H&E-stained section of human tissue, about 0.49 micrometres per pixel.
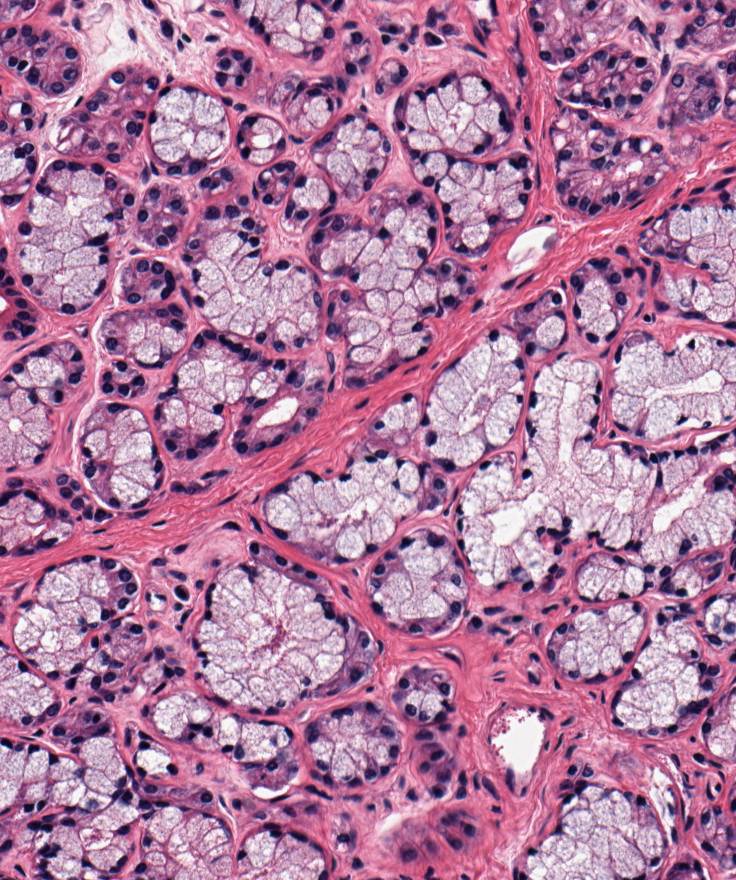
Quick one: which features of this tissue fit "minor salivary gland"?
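Checking the picture against minor salivary gland, first what fits: most glandular units are rounded acini.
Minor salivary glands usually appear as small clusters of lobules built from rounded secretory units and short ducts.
Next, the cells of the pale acini have bubbly, finely vacuolated cytoplasm, with small, dark nuclei flattened against the cell base. Each acinus is outlined by a thin strand of pink connective tissue. Finally, the lumens are small and narrow, mostly hidden by the pale cytoplasm.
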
